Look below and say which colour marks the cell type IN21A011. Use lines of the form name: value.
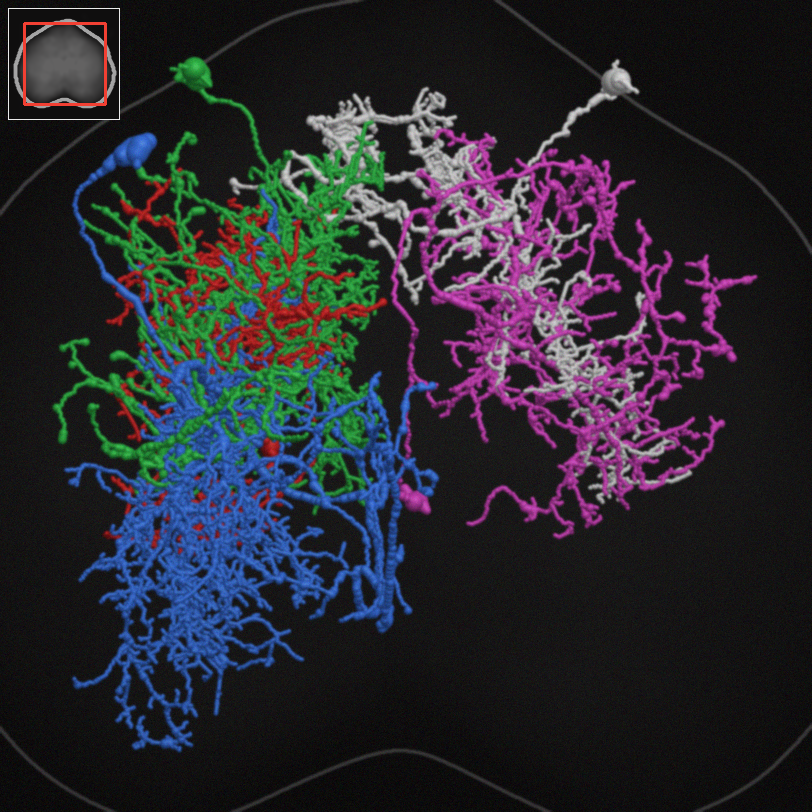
colour: red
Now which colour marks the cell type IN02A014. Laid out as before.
colour: magenta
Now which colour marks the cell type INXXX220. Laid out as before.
colour: white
